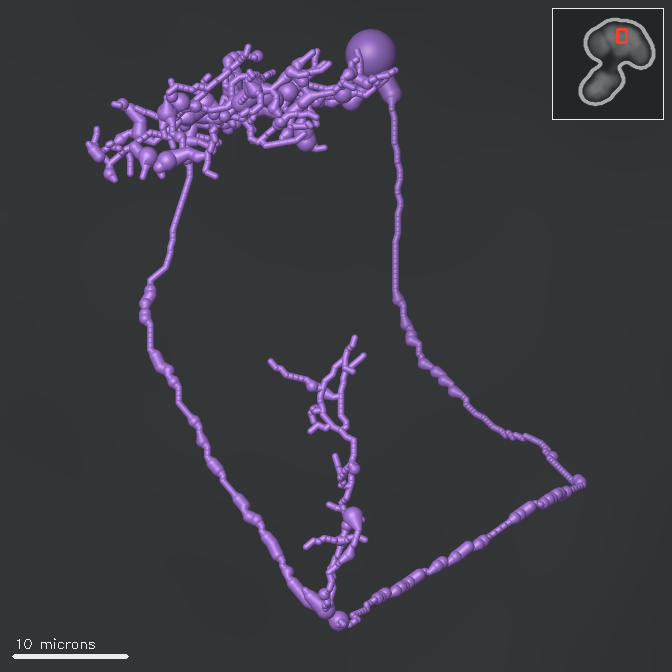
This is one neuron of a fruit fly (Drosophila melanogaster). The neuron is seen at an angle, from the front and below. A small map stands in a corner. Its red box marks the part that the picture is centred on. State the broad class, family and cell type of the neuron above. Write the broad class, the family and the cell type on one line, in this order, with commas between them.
central-brain intrinsic neuron, class CX, vDeltaG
